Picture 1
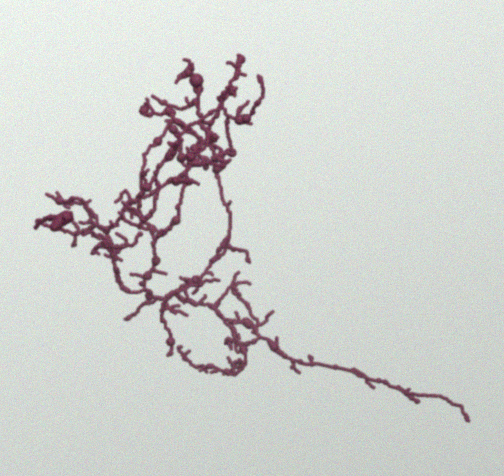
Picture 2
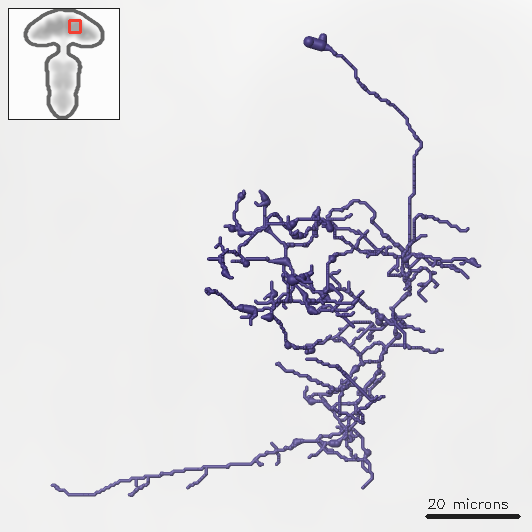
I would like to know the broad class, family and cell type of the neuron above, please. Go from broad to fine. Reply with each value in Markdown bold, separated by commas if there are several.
**central-brain intrinsic neuron**, **hemilineage SLPad1_anterior**, **SLP162**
